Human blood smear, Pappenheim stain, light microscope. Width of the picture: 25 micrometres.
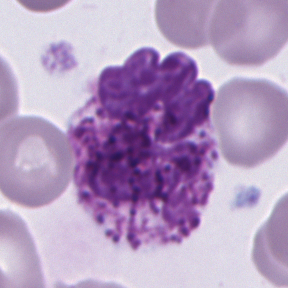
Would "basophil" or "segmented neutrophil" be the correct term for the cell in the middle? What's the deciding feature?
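I'd call this a basophil.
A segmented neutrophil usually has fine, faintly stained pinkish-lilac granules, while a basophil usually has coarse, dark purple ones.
What settles it here is the granules: coarse and dark purple, varying in size and unevenly scattered. Apart from that, the nucleus sits in the upper part of the cell, its chromatin dense and staining dark purple. The whole cell measures about 18 by 14 micrometres.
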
